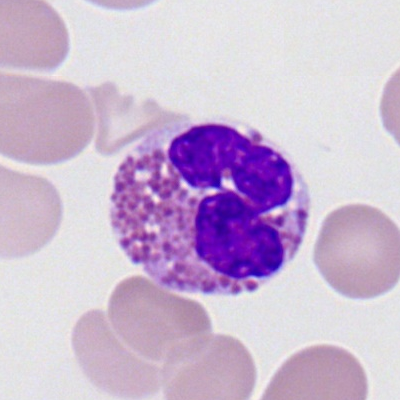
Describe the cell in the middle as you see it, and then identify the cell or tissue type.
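Start with the outline, which is nearly round. The nucleus sits toward the right side, its chromatin dense and dark purple. Coarse round granules pack the cytoplasm. So it's an eosinophil.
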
